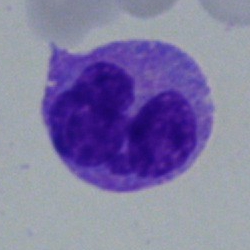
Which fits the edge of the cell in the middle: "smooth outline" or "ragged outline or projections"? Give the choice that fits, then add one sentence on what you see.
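Ragged outline or projections. The cell outline is roughly round with one small pointed projection at the upper left.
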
